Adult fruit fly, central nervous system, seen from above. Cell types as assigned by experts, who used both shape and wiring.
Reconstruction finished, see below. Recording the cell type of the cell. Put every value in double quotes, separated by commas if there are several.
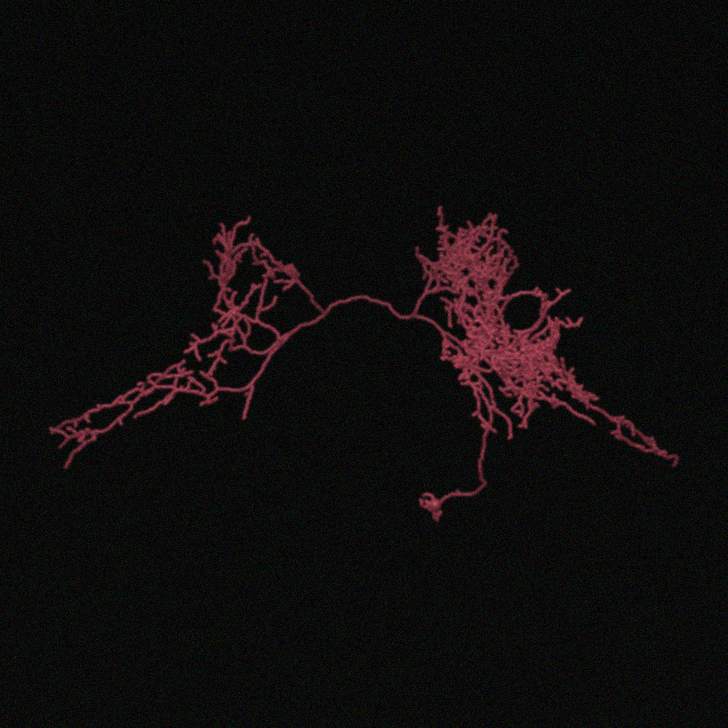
"LHPV10d1"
